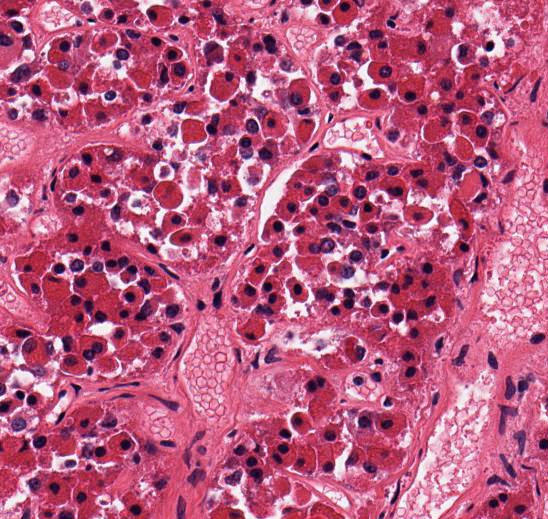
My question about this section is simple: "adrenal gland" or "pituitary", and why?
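Verdict: pituitary, not adrenal gland.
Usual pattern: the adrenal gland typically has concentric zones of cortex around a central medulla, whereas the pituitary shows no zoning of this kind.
Check against the section: the cells form rounded nests separated by thin pink fibrous septa across the field, rather than concentric zones. Also noted: most cells are polygonal with abundant deeply eosinophilic cytoplasm.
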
